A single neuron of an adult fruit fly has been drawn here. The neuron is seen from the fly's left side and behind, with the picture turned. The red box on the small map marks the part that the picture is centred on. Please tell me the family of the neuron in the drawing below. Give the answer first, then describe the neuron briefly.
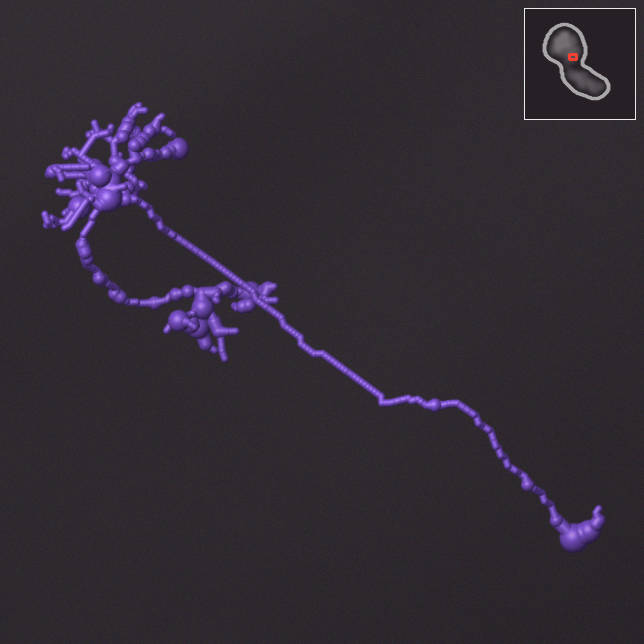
The family is T. This is an optic-lobe intrinsic neuron. The cell body is at the lower right of the picture. As drawn here it is wider than it is tall.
